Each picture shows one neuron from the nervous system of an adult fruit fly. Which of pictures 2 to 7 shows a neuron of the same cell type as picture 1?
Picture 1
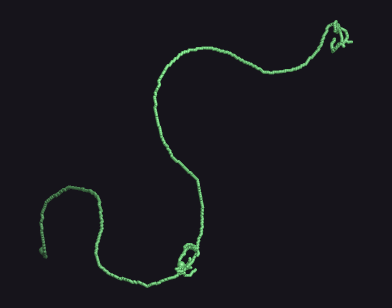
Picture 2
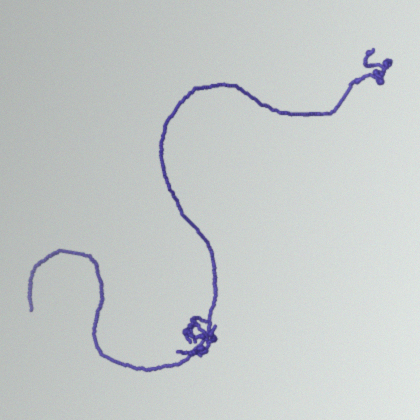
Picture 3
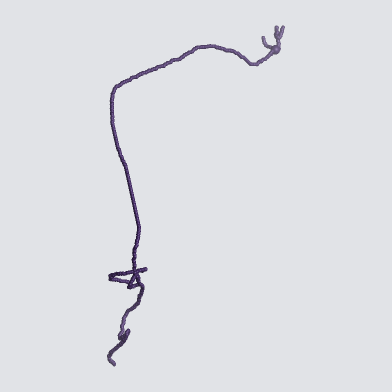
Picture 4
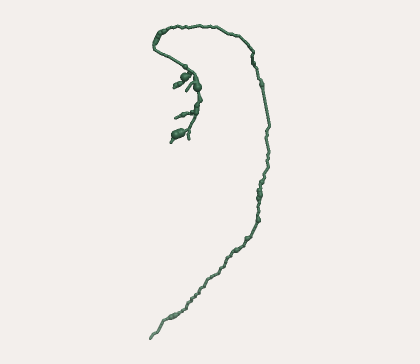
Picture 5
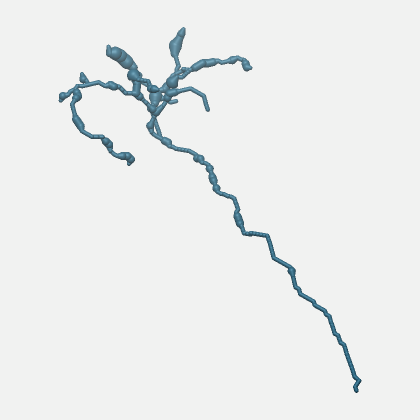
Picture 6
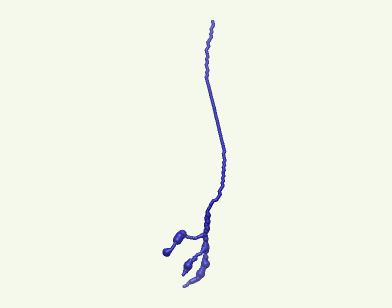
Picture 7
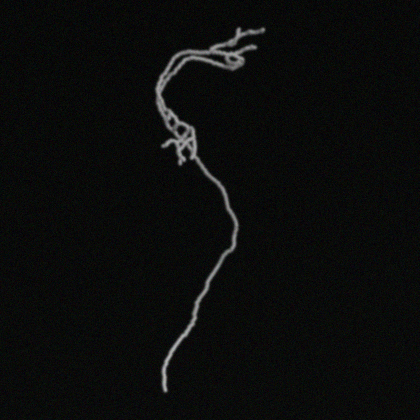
Picture 2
